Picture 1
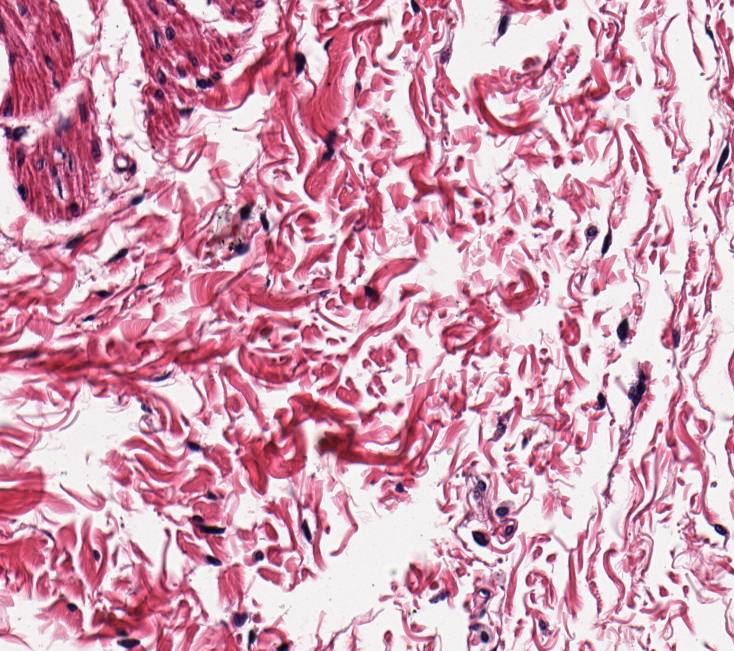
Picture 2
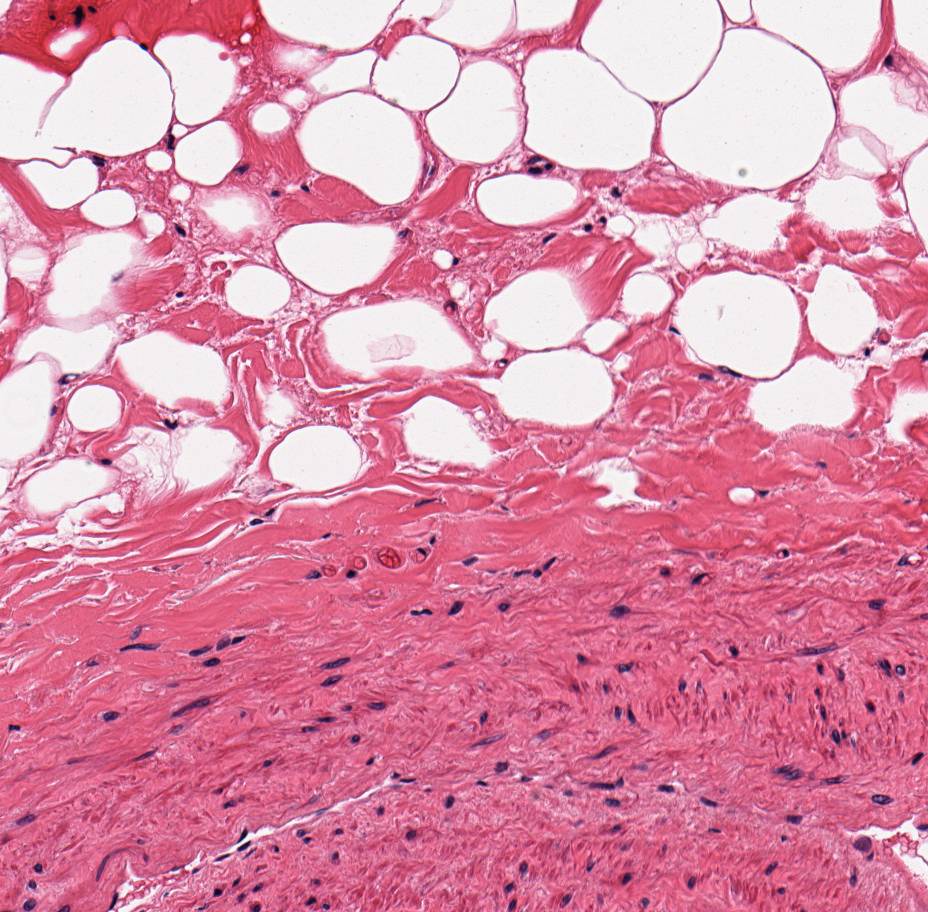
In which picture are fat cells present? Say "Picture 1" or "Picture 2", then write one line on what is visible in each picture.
Picture 2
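Picture 1: No fat cells are present in the field.
Picture 2: Adipose tissue fills the upper half of the field and dense pink fibrous tissue fills the lower half.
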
